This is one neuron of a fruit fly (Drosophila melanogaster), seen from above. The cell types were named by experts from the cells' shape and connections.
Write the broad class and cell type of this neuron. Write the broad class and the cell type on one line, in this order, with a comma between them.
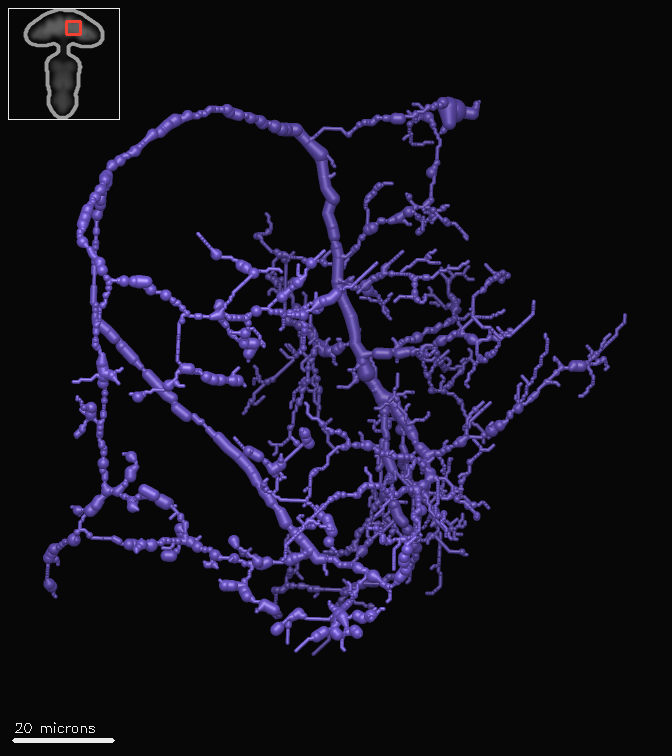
central-brain intrinsic neuron, WED069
